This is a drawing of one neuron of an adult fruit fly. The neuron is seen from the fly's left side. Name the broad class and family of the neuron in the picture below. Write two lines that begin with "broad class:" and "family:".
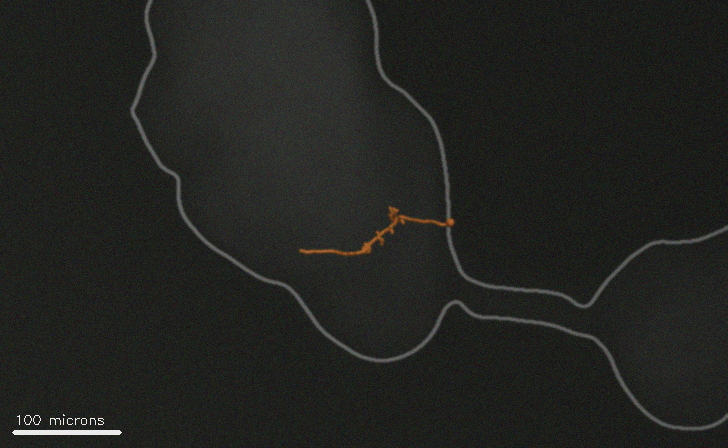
broad class: optic-lobe intrinsic neuron
family: C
